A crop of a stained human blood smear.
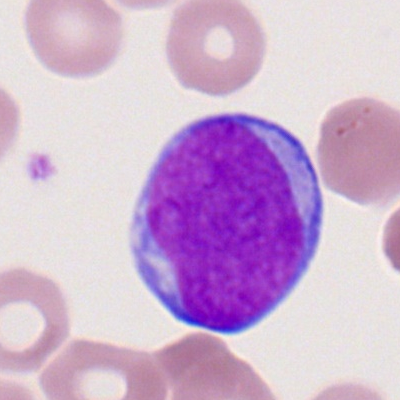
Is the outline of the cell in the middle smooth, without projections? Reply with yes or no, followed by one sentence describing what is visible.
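Yes. The cell outline is smooth and roughly round.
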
